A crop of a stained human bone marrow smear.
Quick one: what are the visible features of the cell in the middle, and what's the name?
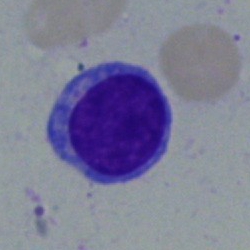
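Looking at the edge first, I see a round, smooth outline. The nucleus sits off-centre, over toward the right. Its chromatin stains dark purple all the way through. I can find no granules in the cytoplasm. This is a lymphocyte.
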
